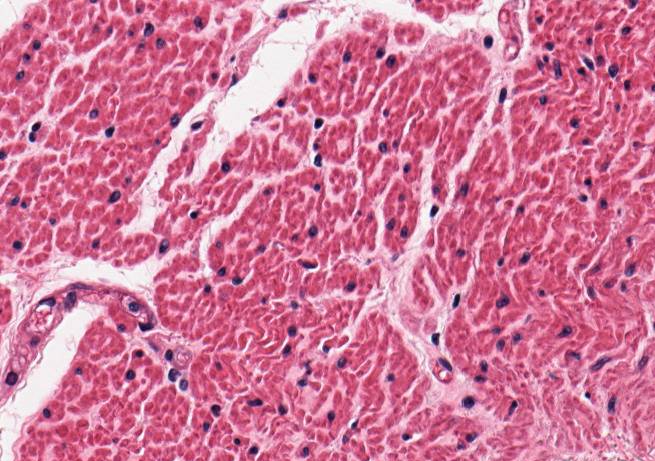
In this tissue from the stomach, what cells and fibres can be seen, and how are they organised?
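Closely packed muscle fibres fill the whole field, grouped into bundles by thin, pale connective tissue septa. Rather than running as separate parallel cylinders, the fibres branch and join to form an interlacing network. Their abundant cytoplasm stains deep pink with eosin. A small thin-walled blood vessel sits at the left edge, in the lower half.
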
